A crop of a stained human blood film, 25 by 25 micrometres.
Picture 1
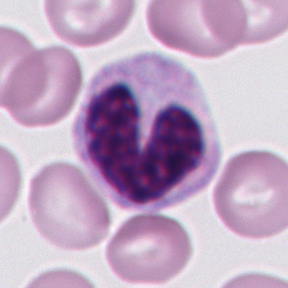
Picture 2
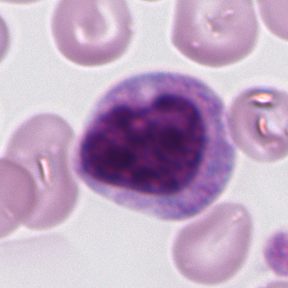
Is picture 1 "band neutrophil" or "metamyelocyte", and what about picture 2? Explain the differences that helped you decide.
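Picture 1 is the band neutrophil; picture 2 is the metamyelocyte. Looking at the notches, both face upward, though picture 2's is only a shallow notch in its upper edge. In picture 1 the chromatin is dense and coarsely clumped, while in picture 2 it is dark purple and broken into patches by paler gaps. Picture 1 has pale lilac cytoplasm with fine, faint granules; picture 2 has fine pinkish-violet granules scattered like dust. The nucleus in picture 2 sits off-centre, so the widest cytoplasm lies to the right and below. That cell is about 14 micrometres across, with a nucleus of about 11 by 9 micrometres filling about 50% of its area.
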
